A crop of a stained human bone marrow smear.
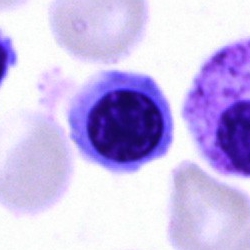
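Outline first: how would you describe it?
Roughly round; the upper edge slightly angular.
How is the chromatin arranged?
Dark purple and coarsely clumped.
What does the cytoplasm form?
A narrow blue rim around a nucleus filling most of the cell.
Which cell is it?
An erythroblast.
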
